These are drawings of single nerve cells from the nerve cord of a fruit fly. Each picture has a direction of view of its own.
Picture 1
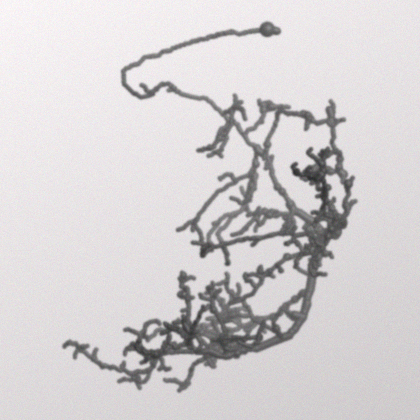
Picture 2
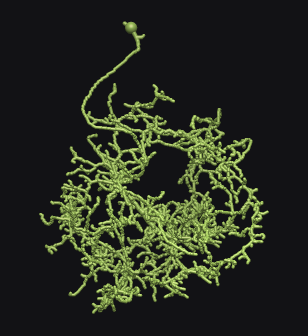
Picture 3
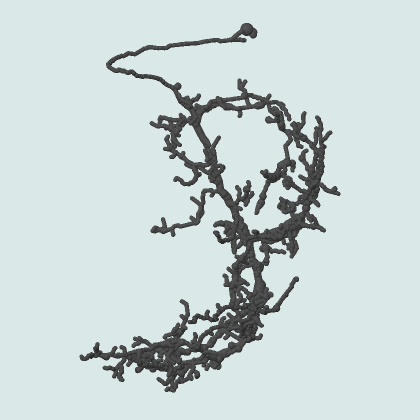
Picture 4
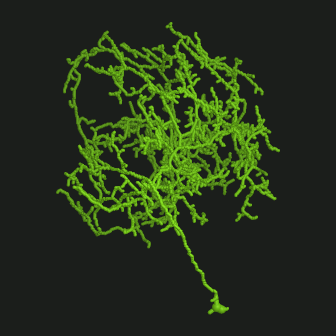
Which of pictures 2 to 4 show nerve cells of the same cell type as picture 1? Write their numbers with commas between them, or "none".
3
